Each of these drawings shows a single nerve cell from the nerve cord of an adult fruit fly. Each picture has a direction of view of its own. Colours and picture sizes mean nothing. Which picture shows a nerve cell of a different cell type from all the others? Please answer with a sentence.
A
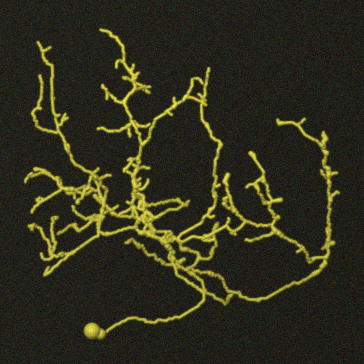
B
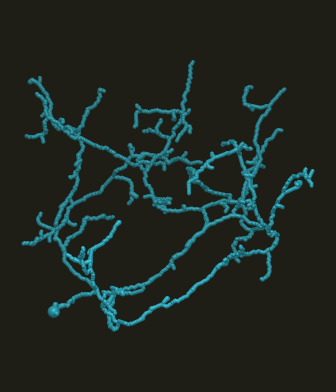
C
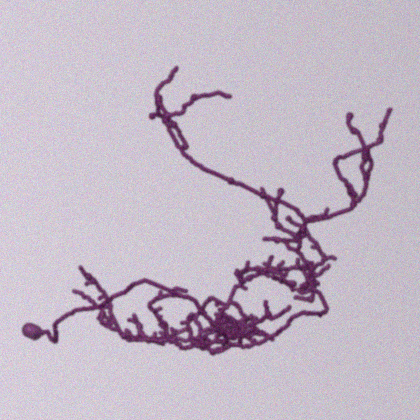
Picture C is the odd one out.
